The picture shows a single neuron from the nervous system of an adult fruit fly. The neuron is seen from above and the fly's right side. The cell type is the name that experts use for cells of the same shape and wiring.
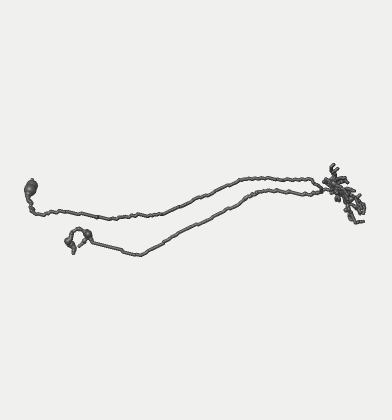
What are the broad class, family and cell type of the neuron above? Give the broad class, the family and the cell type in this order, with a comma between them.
optic-lobe intrinsic neuron, T, T4c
